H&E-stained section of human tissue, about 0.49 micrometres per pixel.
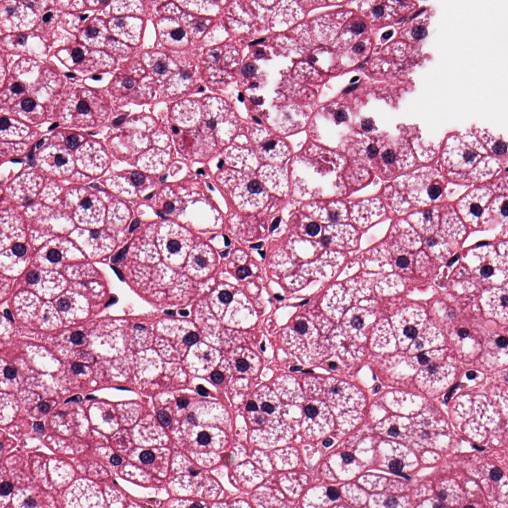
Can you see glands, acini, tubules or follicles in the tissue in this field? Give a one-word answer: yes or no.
No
